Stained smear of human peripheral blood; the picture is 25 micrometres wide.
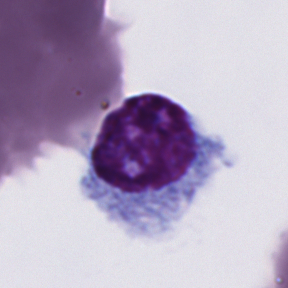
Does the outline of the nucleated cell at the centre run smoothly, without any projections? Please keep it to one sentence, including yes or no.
No, along its edge the cell is rough, not smooth.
